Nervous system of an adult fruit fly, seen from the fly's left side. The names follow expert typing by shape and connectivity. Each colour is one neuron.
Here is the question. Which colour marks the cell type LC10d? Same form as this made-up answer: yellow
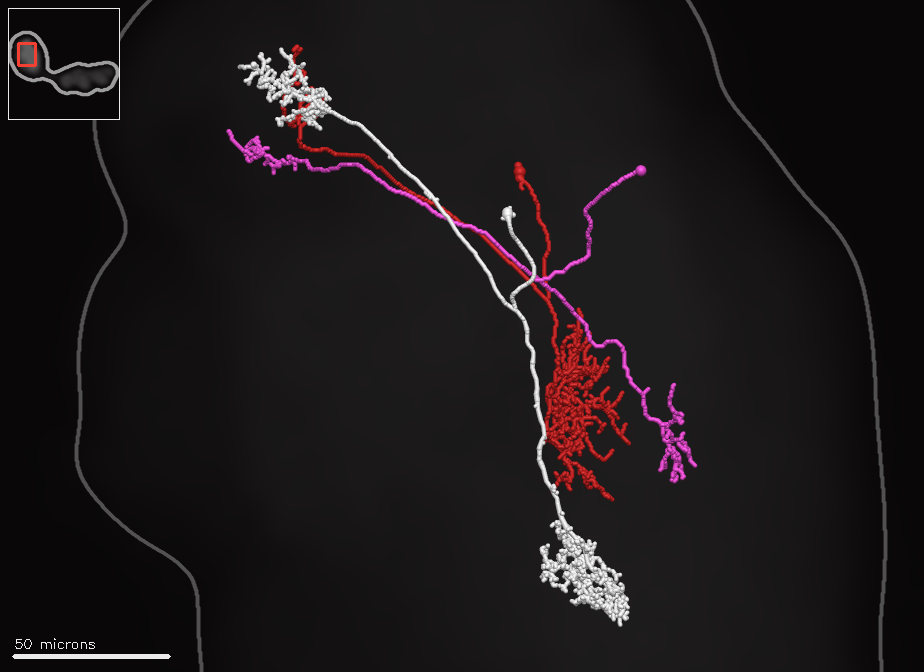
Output: white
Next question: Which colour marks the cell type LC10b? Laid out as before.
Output: red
